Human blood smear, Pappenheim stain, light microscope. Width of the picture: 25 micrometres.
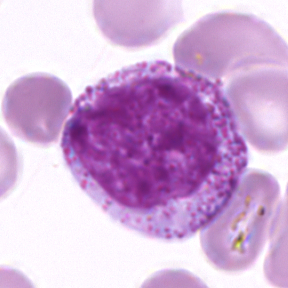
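Myelocyte in a stained smear of peripheral blood. The nucleus fills most of the cell, and its chromatin is deep purple and patchily clumped. Many small reddish-purple granules are scattered through the cytoplasm, which is pale and nearly colourless between them.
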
